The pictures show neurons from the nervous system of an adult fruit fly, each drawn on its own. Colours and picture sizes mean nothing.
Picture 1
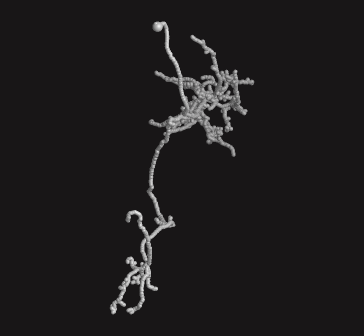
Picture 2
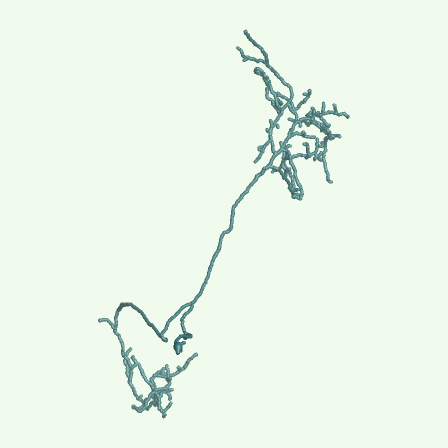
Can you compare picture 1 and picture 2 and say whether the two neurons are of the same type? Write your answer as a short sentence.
They are of different cell types.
